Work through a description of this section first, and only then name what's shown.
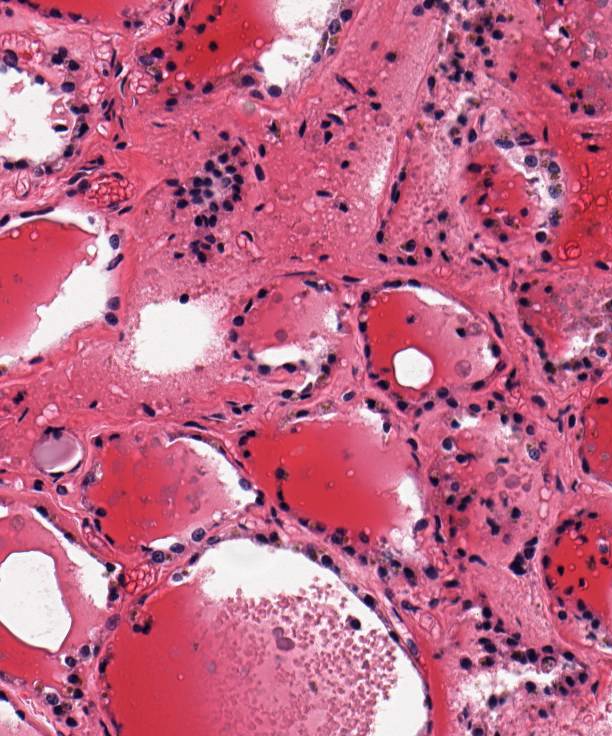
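Closely packed rounded follicles of widely varying size fill the field, with thin strands of pink stroma between them. Most hold dense, homogeneous, deep red material. Each is lined by a single layer of flattened to cuboidal cells with small dark round nuclei. It's thyroid.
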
